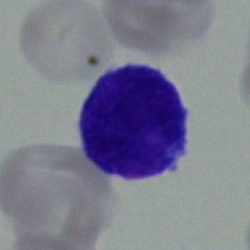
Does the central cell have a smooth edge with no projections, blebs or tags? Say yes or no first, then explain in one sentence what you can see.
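No. A small tag projects from the lower right edge of the cell.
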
